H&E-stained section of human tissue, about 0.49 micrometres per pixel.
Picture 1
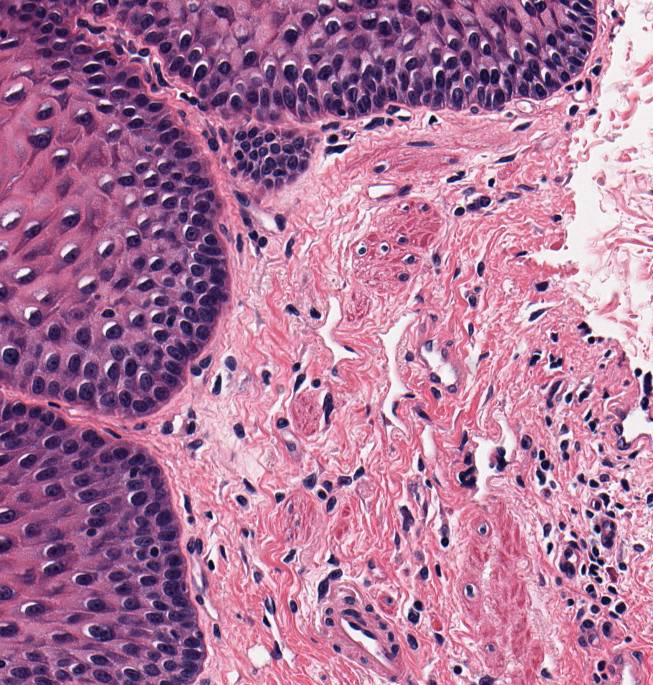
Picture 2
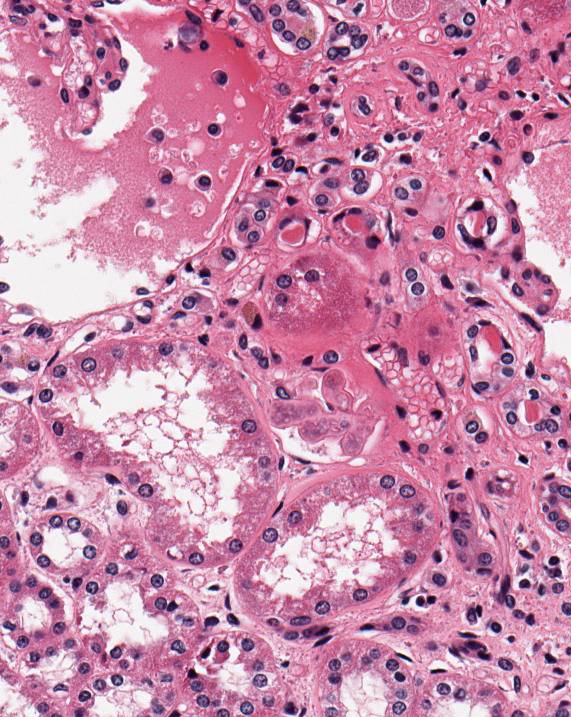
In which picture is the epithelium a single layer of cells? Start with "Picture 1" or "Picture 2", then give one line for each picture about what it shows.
Picture 2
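What picture 1 shows: Stratified squamous epithelium occupies the left side and top edge of the field, with stroma filling the centre and right.
What picture 2 shows: The large tubules in the lower half are lined by a single layer of cuboidal cells with round nuclei and pink granular cytoplasm.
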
